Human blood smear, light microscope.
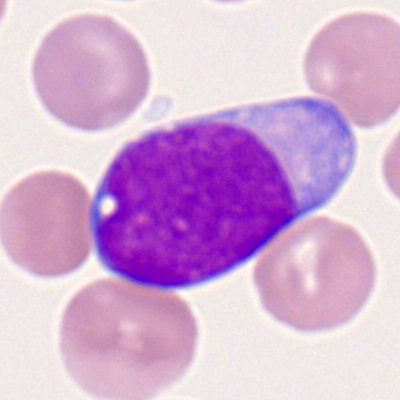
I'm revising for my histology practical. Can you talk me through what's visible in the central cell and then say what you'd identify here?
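See how this one is drawn out into an oval, longer from left to right, with a smooth surface and no projections. There aren't any distinct purple granules in the cytoplasm. Oh, and there's a small clear white spot at the left edge of the nucleus. It's a myeloblast.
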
